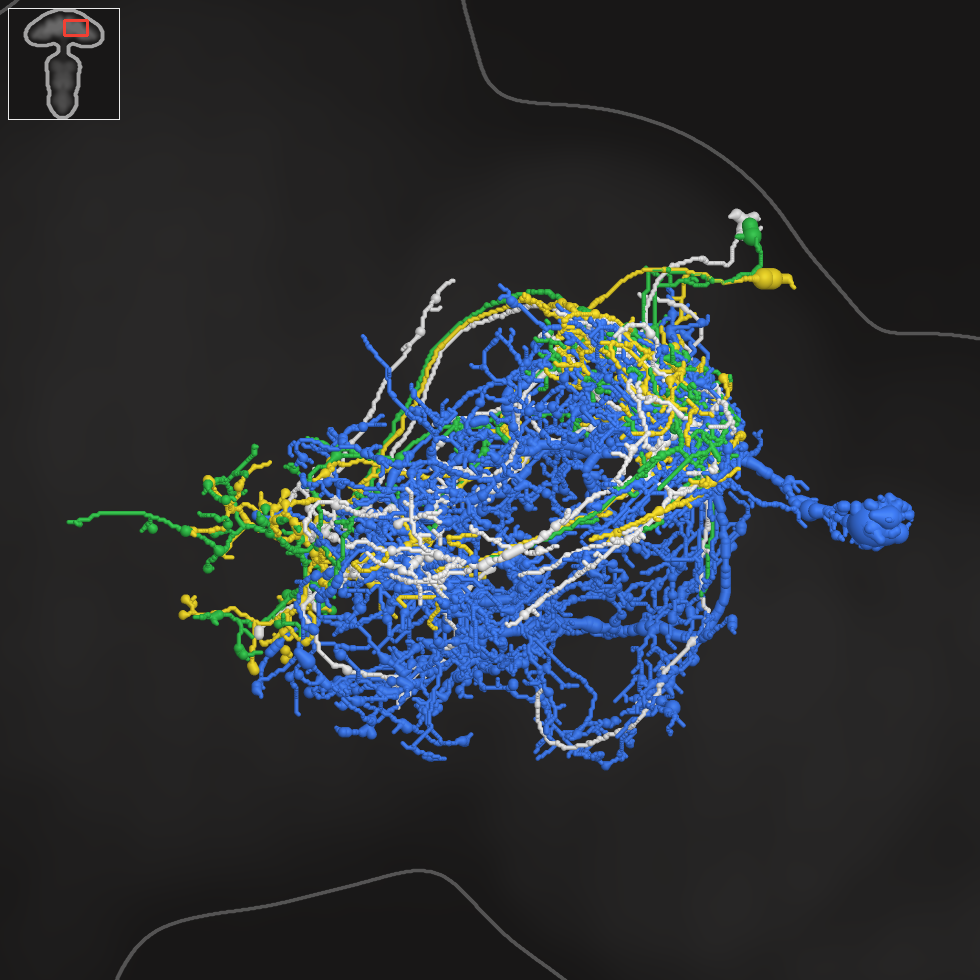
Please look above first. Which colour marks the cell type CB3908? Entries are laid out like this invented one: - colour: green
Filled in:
- colour: white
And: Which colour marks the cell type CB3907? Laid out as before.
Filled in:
- colour: yellow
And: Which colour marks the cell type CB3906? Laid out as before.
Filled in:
- colour: green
